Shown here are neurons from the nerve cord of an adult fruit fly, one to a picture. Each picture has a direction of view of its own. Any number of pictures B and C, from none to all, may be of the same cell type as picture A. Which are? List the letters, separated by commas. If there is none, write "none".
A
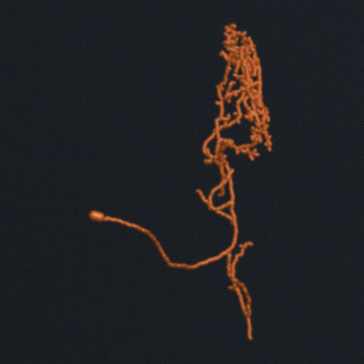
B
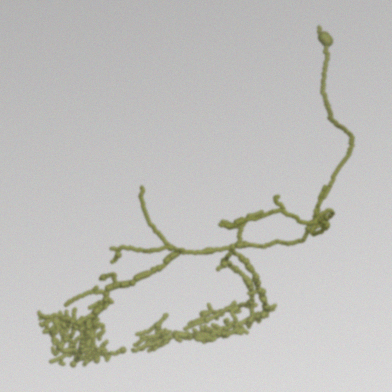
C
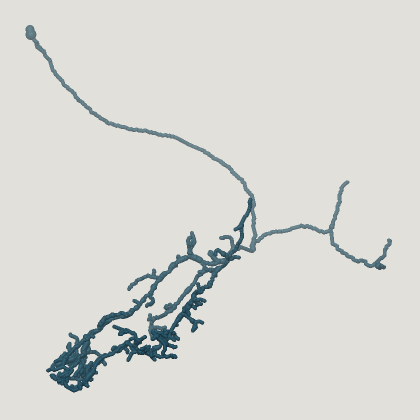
B, C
